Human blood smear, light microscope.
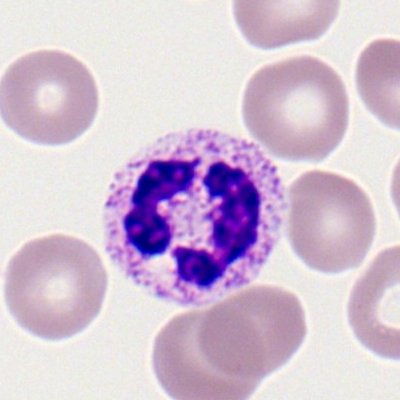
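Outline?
Roughly round, smooth edge.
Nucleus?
Several separate lobes in a ring around a pale central area; no nucleoli visible.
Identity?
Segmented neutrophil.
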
